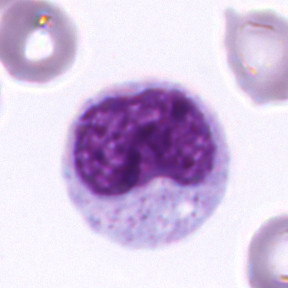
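Metamyelocyte, the nucleated cell at the centre of the blood smear, with a round, smooth outline and a bean-shaped nucleus indented on its lower side. Its pale greyish-lilac cytoplasm holds fine, scattered purple granules.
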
